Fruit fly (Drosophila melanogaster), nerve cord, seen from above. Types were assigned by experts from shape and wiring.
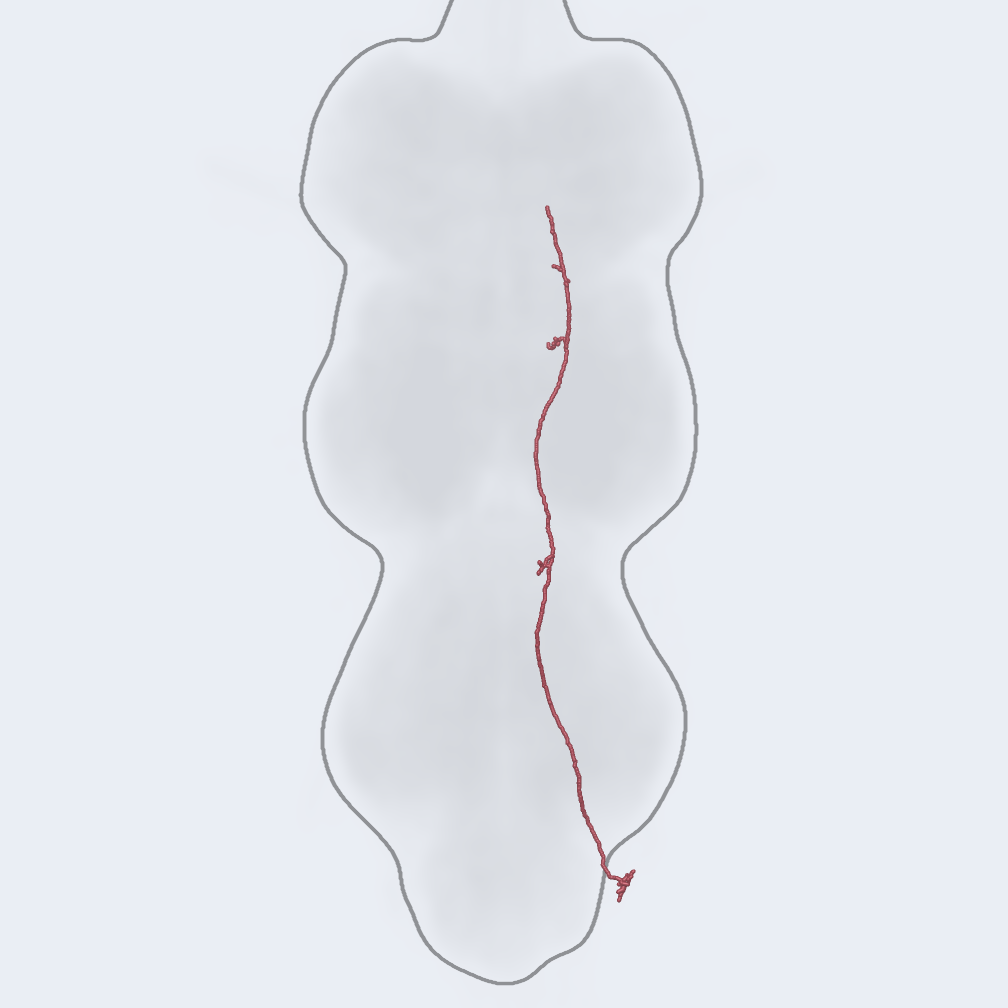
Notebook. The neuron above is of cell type: SNpp42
